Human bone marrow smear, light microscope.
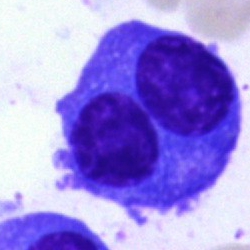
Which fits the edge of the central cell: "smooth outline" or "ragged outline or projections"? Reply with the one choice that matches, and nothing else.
Ragged outline or projections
